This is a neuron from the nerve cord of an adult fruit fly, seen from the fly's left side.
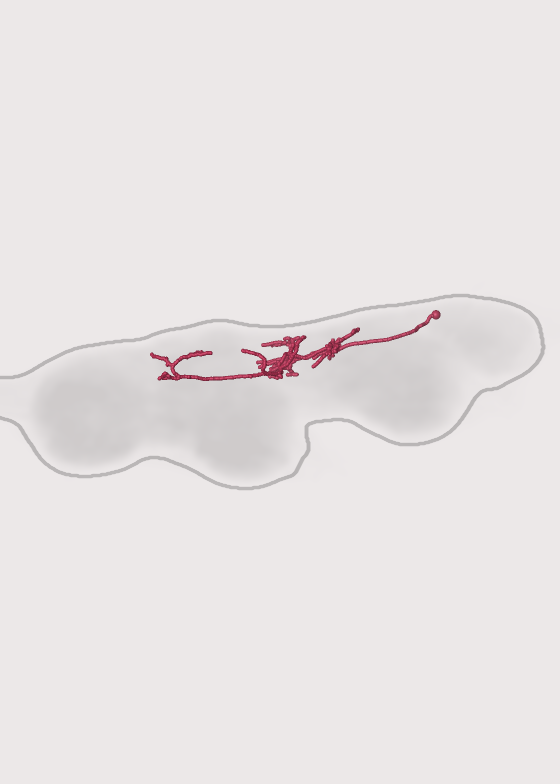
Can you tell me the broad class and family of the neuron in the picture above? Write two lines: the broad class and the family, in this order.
nerve-cord intrinsic neuron
hemilineage 06A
